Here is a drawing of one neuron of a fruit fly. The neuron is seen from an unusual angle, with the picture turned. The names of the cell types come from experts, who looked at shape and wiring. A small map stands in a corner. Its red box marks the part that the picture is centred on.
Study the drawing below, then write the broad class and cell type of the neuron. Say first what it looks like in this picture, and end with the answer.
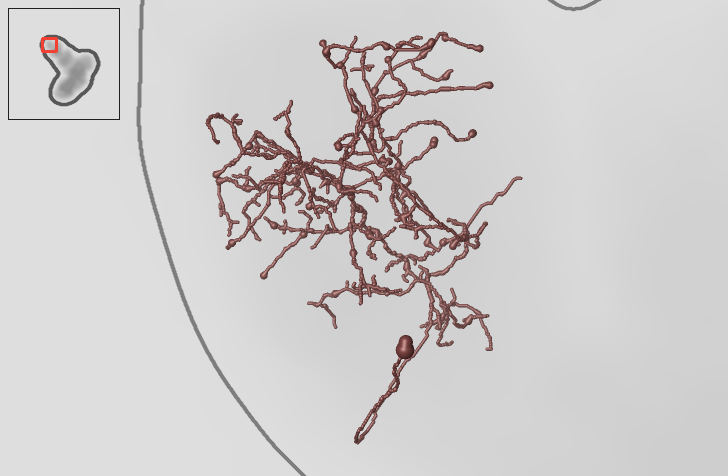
The cell body can be seen at the bottom of the picture. Dozens of branch ends can be seen. Its broad class is nerve-cord intrinsic neuron. The cell type is INXXX399.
